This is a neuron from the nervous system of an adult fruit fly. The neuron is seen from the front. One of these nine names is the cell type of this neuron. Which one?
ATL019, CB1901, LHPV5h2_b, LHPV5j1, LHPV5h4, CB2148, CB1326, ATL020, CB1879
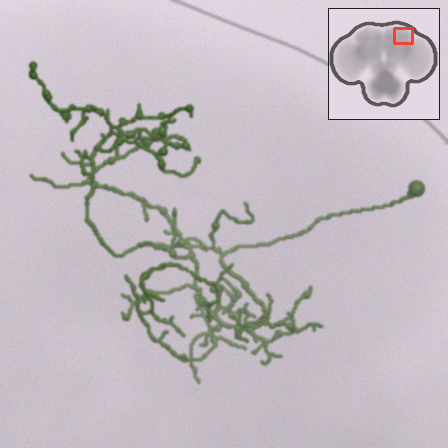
CB1326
